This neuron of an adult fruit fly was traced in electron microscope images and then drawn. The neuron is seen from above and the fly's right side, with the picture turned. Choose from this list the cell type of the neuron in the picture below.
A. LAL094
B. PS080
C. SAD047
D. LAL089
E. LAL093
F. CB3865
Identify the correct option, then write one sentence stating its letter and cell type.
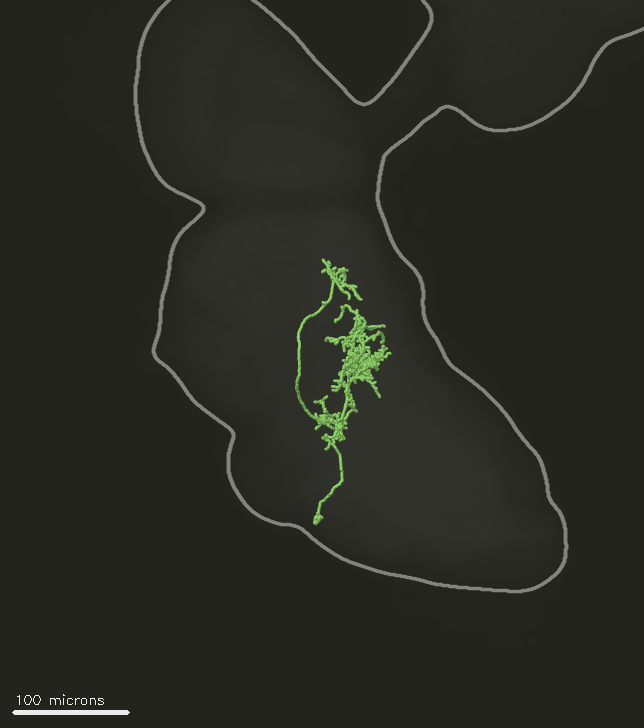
The cell type for the neuron is option B, which is PS080.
